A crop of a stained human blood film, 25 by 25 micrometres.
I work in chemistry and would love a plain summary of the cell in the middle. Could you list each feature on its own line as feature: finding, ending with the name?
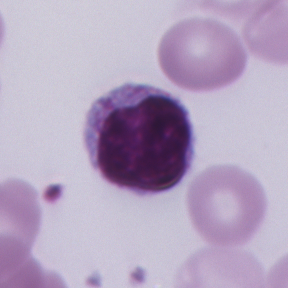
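Size: about 10 micrometres across
Nucleus: fills about 70% of the cell's area, shallow notch in its upper edge
Chromatin: dark purple, densely clumped
Cytoplasm: narrow rim, widest on the upper left
Colour: cytoplasm a pale greyish lilac
Name: large granular lymphocyte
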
